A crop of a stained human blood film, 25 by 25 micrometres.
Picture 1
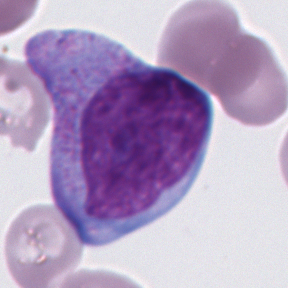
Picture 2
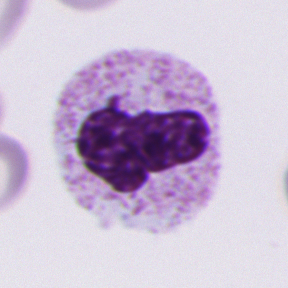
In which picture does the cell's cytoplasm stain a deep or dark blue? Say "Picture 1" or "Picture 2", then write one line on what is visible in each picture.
Picture 1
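In picture 1: The cytoplasm is blue and is deepest blue along the lower border of the cell.
In picture 2: Between the granules the cytoplasm is very pale, almost colourless.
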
